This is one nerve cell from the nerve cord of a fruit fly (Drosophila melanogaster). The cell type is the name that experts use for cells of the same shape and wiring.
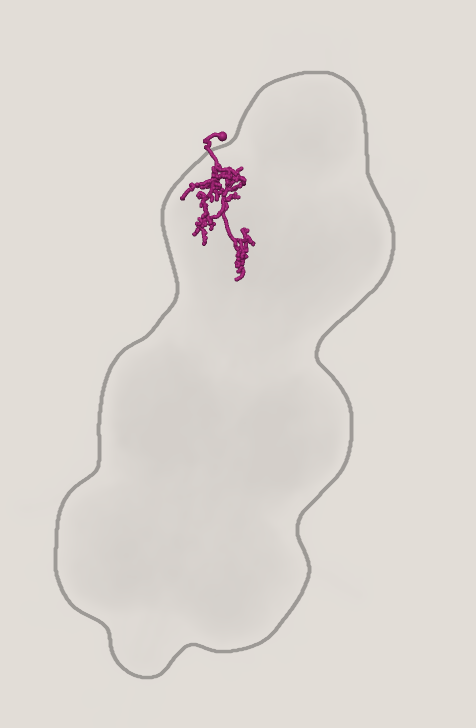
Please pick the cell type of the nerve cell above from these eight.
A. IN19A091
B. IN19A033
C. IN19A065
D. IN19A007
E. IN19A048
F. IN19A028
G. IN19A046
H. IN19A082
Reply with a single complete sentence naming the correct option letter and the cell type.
The cell type matching the nerve cell is IN19A091, which option A provides.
